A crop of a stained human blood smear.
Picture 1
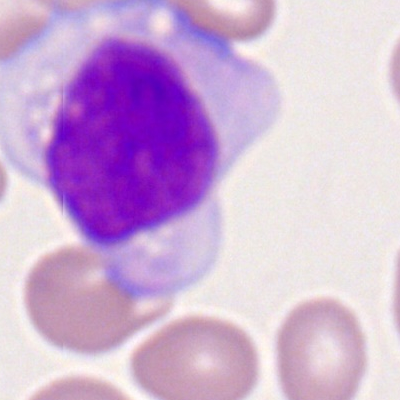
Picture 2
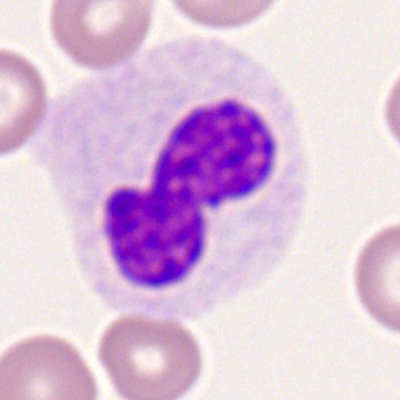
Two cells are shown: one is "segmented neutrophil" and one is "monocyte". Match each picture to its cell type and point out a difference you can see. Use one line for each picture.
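Picture 1 shows a monocyte: Several small clear vacuoles lie in the cytoplasm, most visibly on the left side and in the lower bulge.
Picture 2 shows a segmented neutrophil: No distinct vacuoles are seen in the cytoplasm.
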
